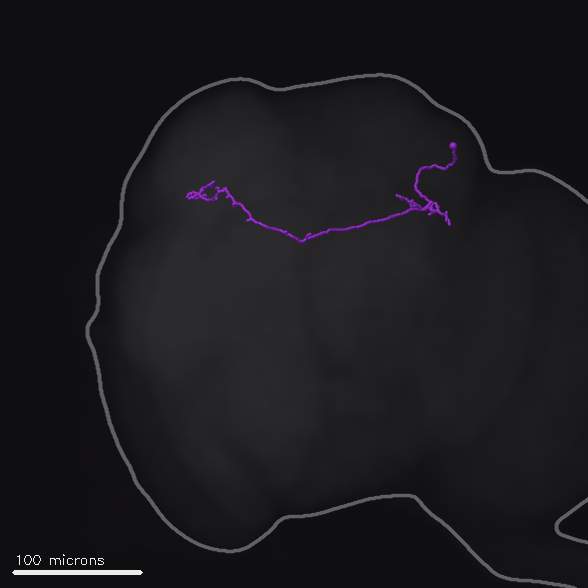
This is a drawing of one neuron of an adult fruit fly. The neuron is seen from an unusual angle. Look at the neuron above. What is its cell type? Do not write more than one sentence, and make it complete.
The neuron here falls under cell type KCg-d.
